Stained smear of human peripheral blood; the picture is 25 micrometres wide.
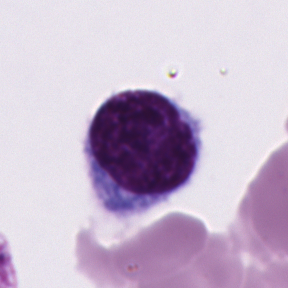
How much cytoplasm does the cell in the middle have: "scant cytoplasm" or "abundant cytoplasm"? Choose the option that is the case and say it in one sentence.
A narrow rim is all the cytoplasm this cell has.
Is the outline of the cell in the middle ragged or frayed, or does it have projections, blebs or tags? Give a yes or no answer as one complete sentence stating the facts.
Yes, the cell is bounded by a rough outline rather than a smooth one.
